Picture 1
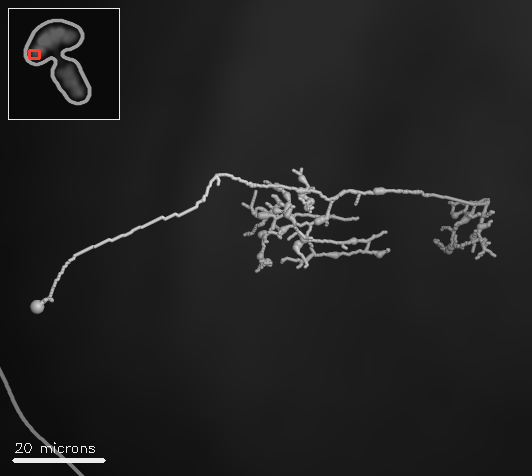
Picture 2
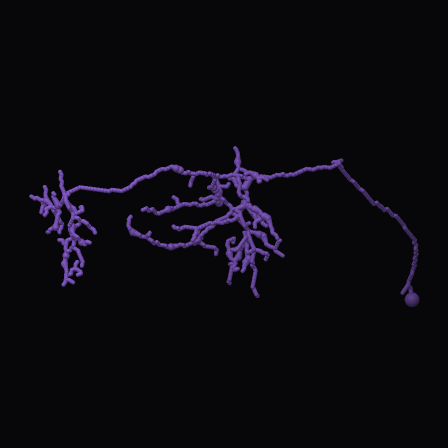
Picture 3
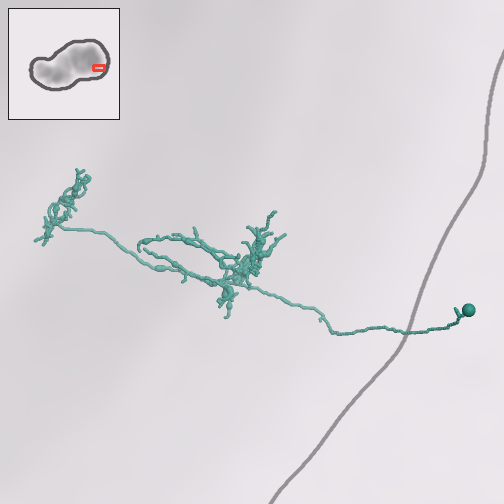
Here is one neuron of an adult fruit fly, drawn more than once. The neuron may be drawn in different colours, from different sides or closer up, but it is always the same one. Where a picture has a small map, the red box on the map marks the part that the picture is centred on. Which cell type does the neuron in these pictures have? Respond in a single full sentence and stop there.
This neuron counts as a member of the cell type Mi10.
